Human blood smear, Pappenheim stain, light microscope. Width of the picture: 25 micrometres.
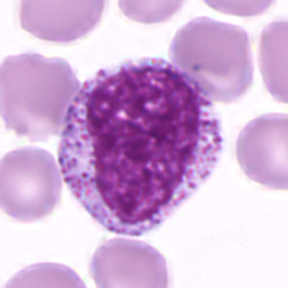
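Metamyelocyte, the central cell in a stained smear of human peripheral blood. Nucleus: a single unlobed mass of about 14 by 11 micrometres, narrowing toward its lower end. Cytoplasm: filled with many small reddish-purple granules, and pale, almost colourless, between them.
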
